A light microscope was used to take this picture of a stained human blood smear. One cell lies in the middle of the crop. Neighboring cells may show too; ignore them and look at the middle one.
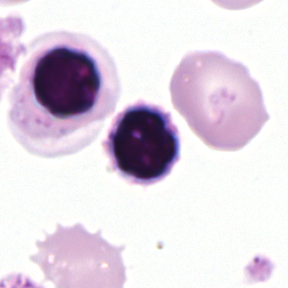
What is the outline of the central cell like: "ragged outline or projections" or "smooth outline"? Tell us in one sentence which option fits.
The cell's outline is ragged or frayed, or has projections, blebs or tags.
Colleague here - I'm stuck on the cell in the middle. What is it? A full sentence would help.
The cell shown in the center of this light-microscope crop is a normoblast.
